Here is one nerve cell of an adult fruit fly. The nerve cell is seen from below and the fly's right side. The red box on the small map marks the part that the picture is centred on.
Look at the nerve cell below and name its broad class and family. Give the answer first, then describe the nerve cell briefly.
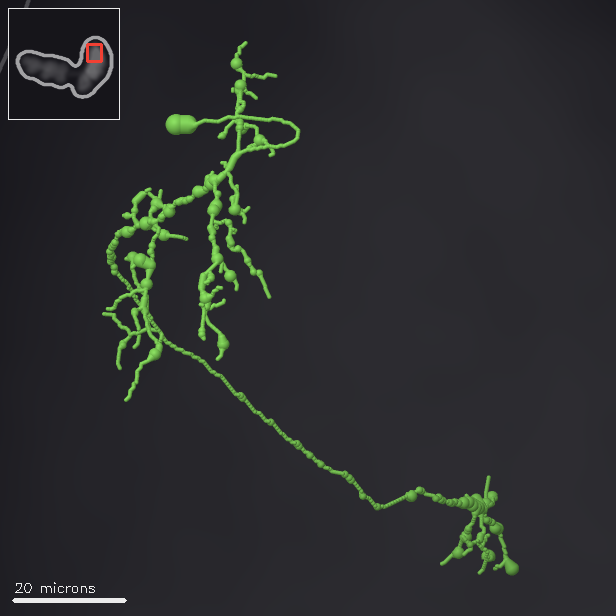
It is an optic-lobe intrinsic neuron. Its family is TmY. The cell body is at the upper left of the picture. From top to bottom in the picture it spans about 95 microns. Dozens of branch ends can be seen.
